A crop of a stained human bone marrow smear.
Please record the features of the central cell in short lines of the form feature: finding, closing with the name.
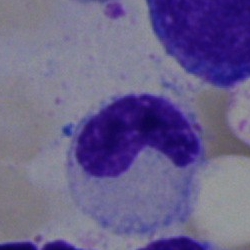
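Outline: round, smooth.
Nucleus: bent into kidney or horseshoe shape, indentation facing downward.
Position: upper half of cell.
Chromatin: dark purple, condensed.
Name: band neutrophil.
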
